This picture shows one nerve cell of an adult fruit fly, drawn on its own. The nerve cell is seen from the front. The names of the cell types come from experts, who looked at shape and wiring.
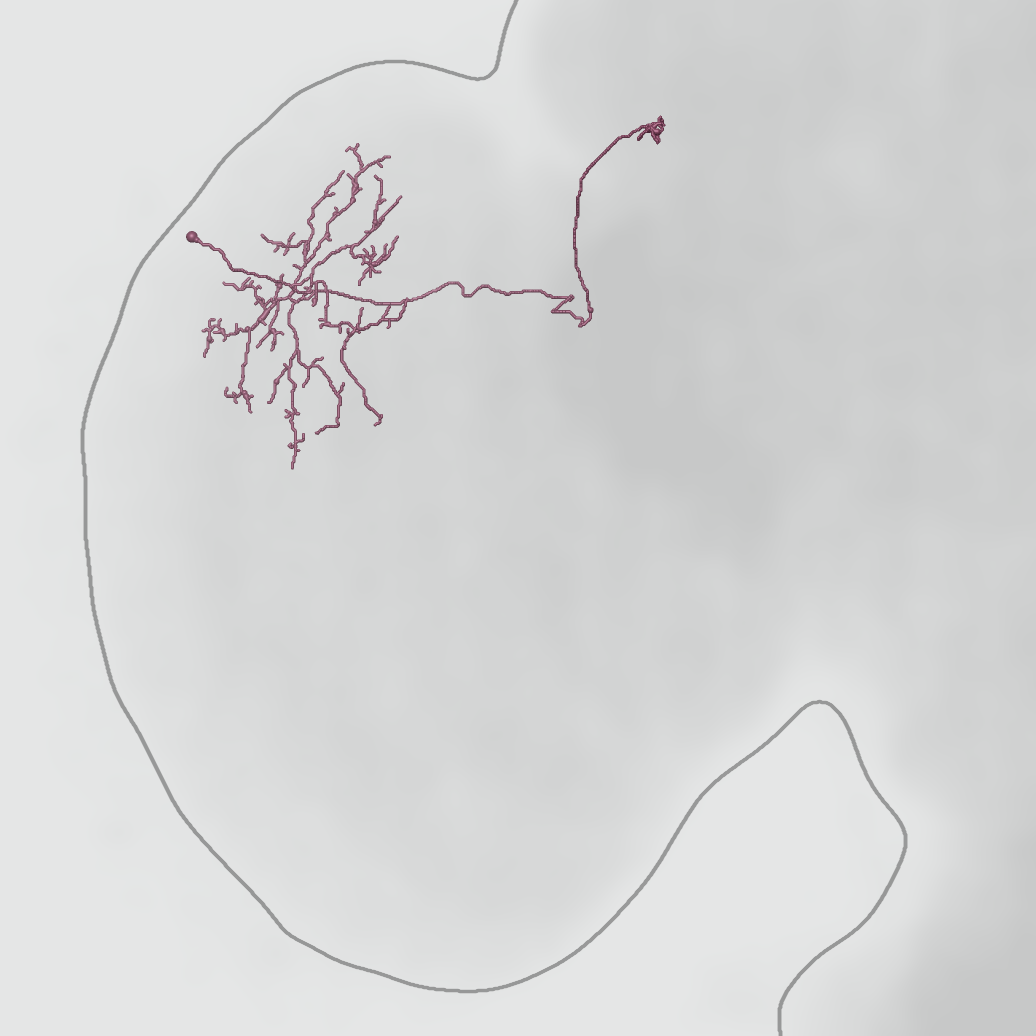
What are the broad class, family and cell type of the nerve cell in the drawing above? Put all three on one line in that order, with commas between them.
visual projection neuron, MeTu, MeTu3a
